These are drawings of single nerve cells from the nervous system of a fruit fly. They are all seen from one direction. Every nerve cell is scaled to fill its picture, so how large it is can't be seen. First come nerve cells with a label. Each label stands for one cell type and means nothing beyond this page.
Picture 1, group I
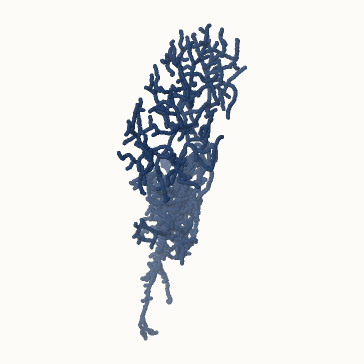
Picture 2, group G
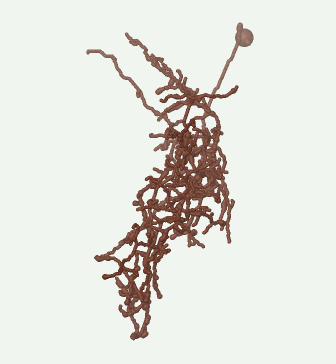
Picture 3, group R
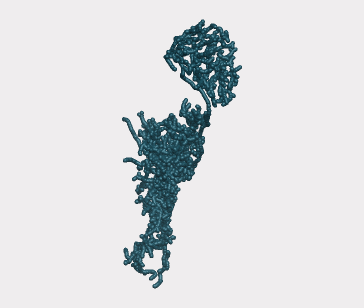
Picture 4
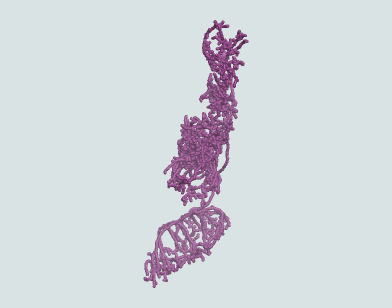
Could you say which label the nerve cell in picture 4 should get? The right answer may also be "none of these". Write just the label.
none of these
